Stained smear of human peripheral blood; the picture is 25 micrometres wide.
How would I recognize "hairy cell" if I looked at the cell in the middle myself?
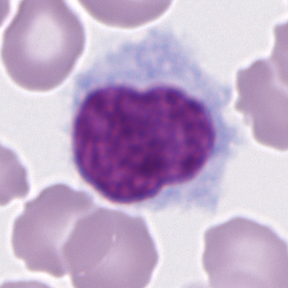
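Let me start at the rim of this hairy cell, where the outer edge of the cytoplasm is ragged, with fine wispy projections rather than a smooth line.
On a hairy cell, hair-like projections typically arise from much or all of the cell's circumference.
The wispy projections here go with those hair-like projections. The cytoplasm itself is pale blue, with a fine bluish speckling but no distinct pink or red granules, and it forms a wider band above the nucleus than on its left side. The nucleus measures about 12 by 10 micrometres, and its chromatin is dark purple and patchy, with paler streaks between denser clumps.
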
